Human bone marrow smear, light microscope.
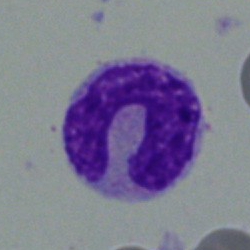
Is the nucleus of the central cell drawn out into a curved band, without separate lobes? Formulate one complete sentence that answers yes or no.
Yes, the nucleus has been drawn out into a curved band lacking separate lobes.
